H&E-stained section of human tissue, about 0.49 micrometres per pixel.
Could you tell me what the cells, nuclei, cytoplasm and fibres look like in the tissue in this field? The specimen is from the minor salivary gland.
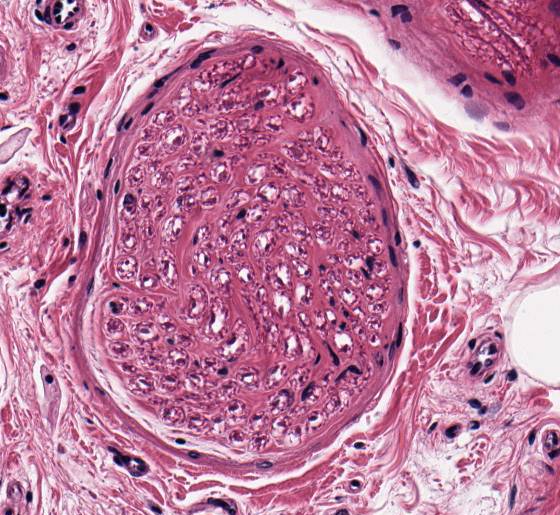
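First, the edge of the fascicle: perineurium, thin concentric layers of flattened cells with elongated dark nuclei. Inside, most nerve fibres are cut across, showing as small rounded profiles. In many of these I see a small central pink axon surrounded by a pale, frothy ring. Between the fibres, elongated dark nuclei are only scattered.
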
